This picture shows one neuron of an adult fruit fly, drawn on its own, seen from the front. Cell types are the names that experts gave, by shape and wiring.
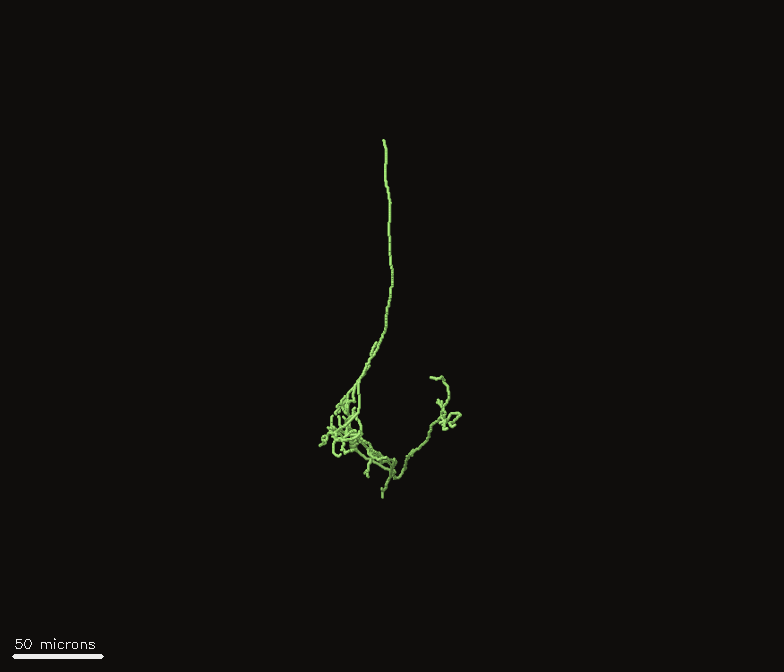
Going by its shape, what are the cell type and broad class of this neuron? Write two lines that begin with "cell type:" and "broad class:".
cell type: FLA018
broad class: central-brain intrinsic neuron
